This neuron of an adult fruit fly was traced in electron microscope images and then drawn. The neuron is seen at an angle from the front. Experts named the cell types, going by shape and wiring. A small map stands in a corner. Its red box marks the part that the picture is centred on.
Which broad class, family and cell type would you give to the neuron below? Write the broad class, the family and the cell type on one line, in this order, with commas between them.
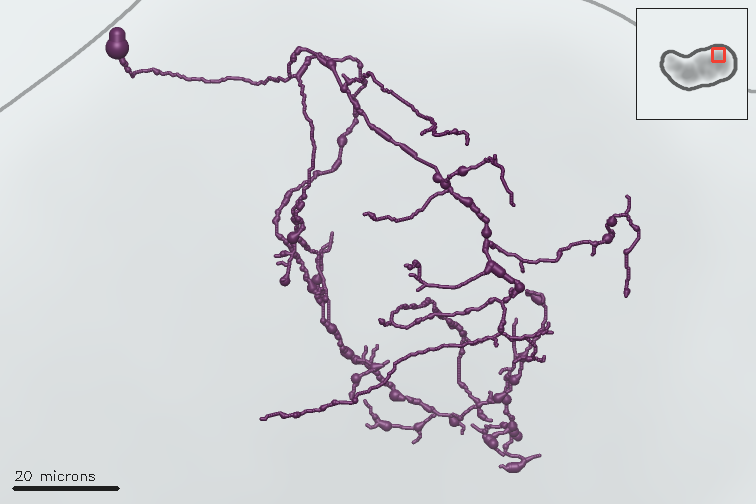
central-brain intrinsic neuron, hemilineage SLPpm1, SLP285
